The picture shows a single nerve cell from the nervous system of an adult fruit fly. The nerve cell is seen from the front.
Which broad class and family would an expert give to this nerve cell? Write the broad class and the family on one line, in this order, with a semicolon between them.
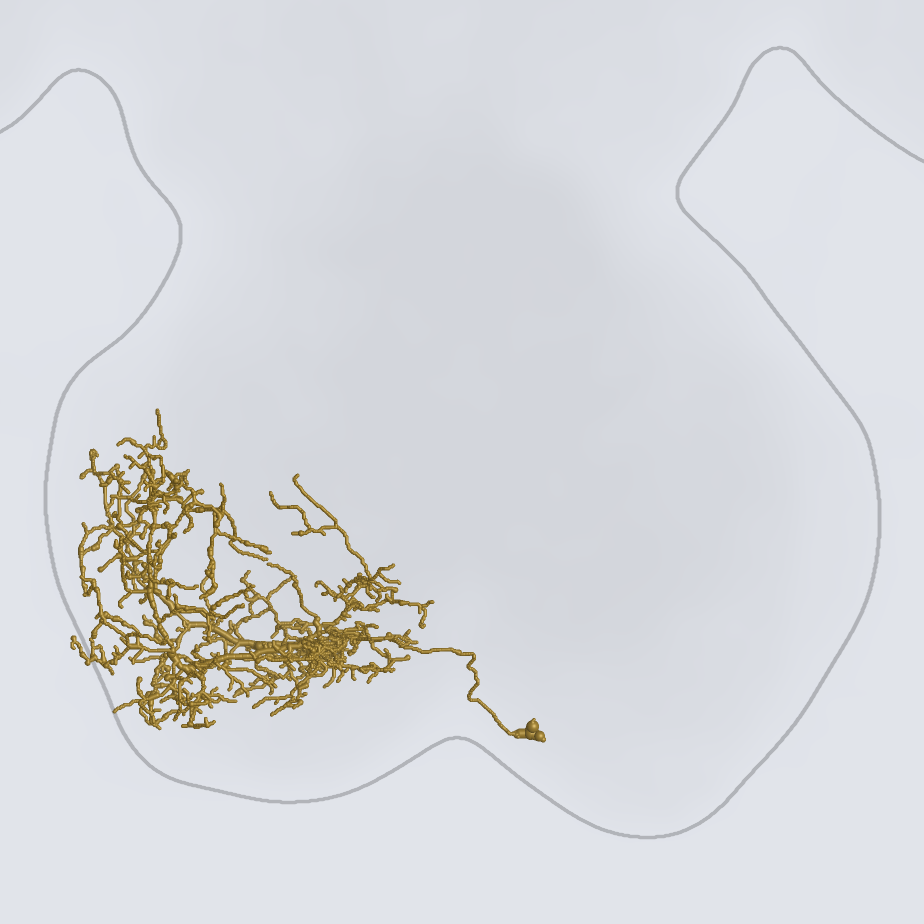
nerve-cord intrinsic neuron; hemilineage 14A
